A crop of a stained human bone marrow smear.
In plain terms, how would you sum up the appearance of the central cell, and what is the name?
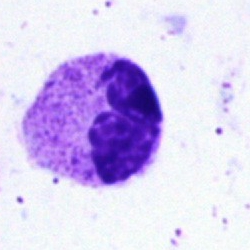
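In the central cell, the outline is roughly round, with a slightly angular left edge. The nucleus sits against the right side, split by an indentation into two lobes, one above the other. Abundant lilac-pink cytoplasm fills the left half. This is a segmented neutrophil.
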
